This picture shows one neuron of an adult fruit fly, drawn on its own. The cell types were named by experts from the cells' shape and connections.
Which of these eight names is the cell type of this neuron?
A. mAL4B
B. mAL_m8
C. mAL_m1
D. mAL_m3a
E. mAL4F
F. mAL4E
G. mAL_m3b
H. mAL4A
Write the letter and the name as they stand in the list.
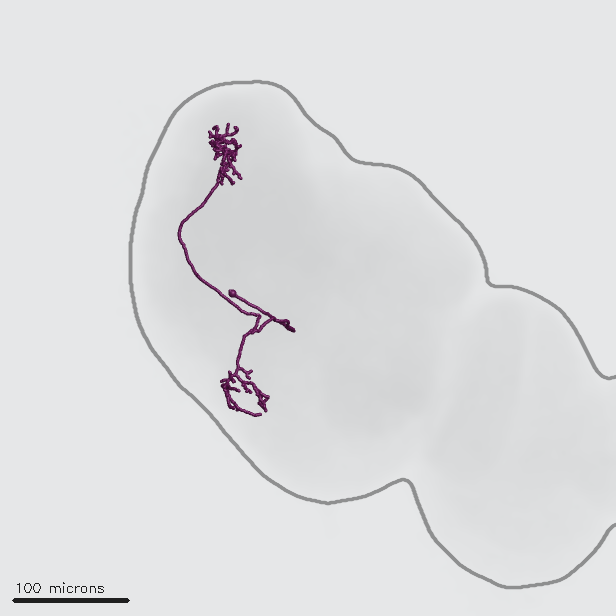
H. mAL4A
